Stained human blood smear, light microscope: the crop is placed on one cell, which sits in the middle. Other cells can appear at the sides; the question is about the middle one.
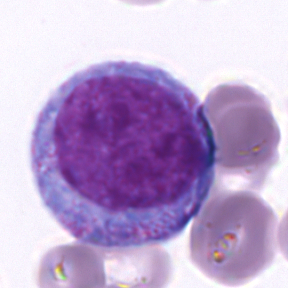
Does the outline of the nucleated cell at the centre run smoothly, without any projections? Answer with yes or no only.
Yes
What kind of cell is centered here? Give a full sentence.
Looking at the middle of the crop, the cell there is a promyelocyte.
